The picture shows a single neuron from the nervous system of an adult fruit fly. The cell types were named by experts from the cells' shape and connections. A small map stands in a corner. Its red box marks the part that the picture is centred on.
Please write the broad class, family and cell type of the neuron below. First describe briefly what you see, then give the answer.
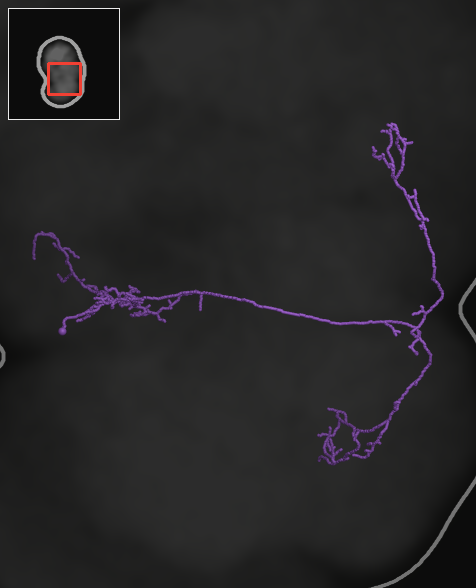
The cell body is on the left of the picture. In this view it is about as wide as it is tall. It is a central-brain intrinsic neuron. The family is hemilineage FLAa3. The cell type is FLA001m.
